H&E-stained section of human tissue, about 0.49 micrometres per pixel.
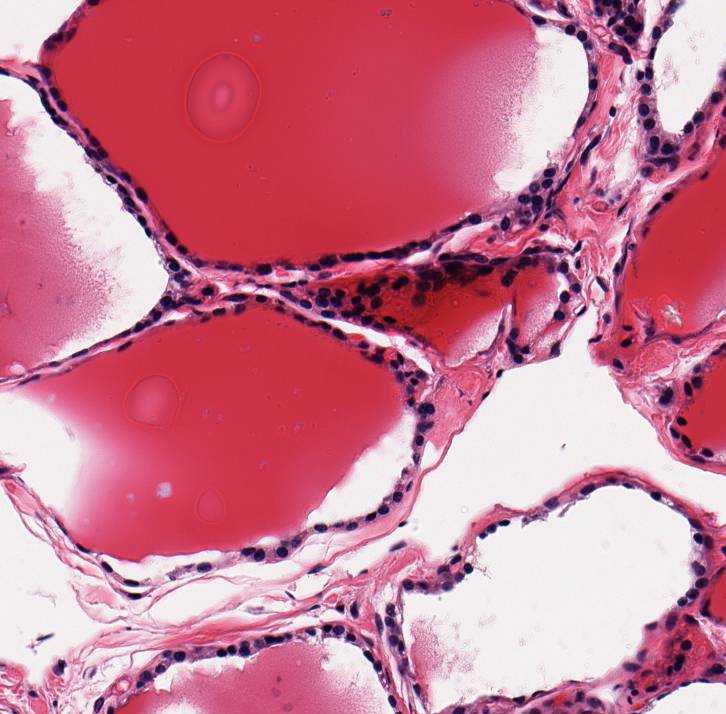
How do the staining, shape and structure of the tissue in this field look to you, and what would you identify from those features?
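Closely packed follicles, large, rounded to angular and varying in size, fill most of the picture. A single layer of flattened to low cuboidal epithelial cells lines each one, their small, dark, round-to-oval nuclei set in one row. The lining runs smoothly round every follicle, without papillary folds into the lumens. This is thyroid.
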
